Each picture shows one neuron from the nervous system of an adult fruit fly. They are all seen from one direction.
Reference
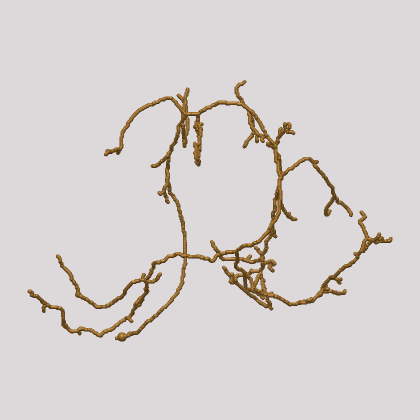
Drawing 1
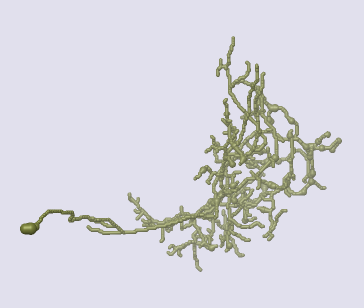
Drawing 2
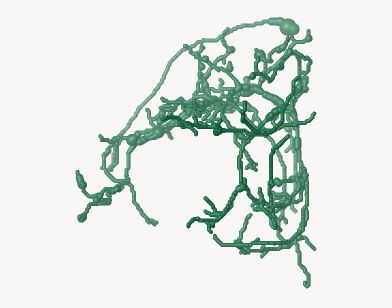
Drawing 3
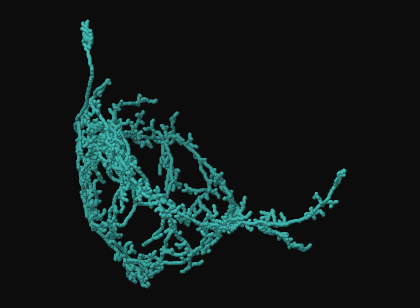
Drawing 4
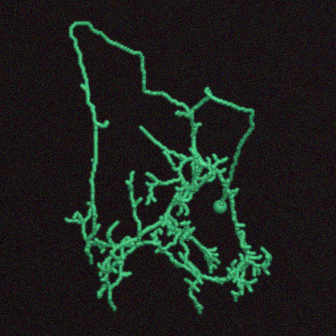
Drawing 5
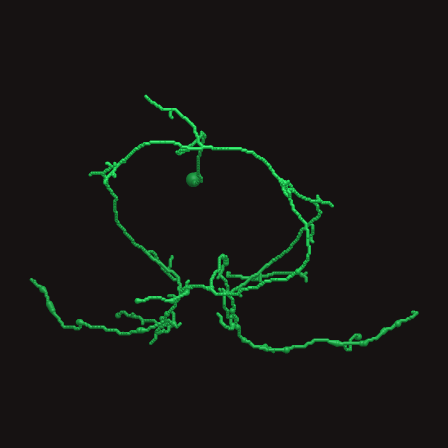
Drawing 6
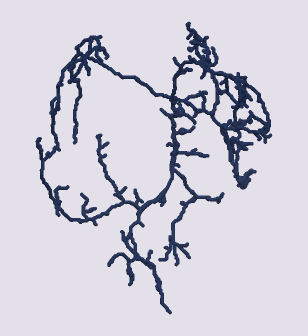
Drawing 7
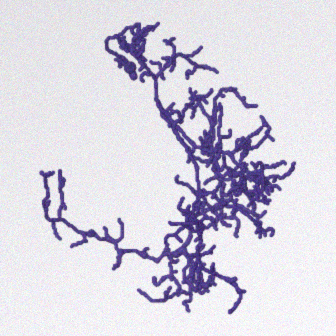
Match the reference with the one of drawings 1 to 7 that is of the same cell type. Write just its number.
5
